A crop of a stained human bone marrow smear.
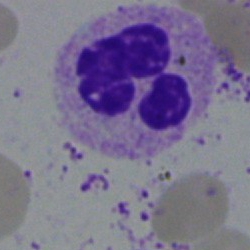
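Segmented neutrophil, the central cell in this stained human bone marrow smear. Its nucleus is divided into several separate lobes, with dense, clumped, dark purple chromatin. Abundant pale pinkish-lilac cytoplasm surrounds the nucleus and holds fine, small lilac granules.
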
